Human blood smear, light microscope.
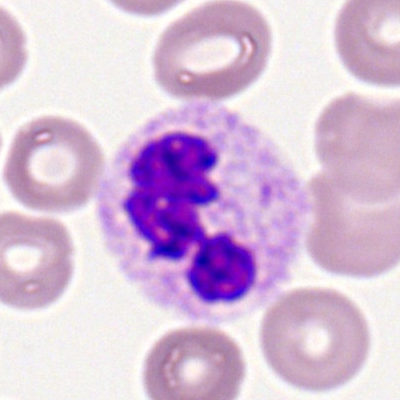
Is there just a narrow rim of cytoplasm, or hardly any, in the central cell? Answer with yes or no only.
No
